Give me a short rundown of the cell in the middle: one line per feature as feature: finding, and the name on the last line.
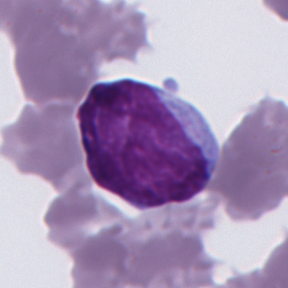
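Chromatin: dark purple, finely textured, not coarsely clumped
Nuclear outline: unbroken, no lobes or indentation
Cytoplasmic granules: none visible
Cytoplasmic vacuoles: none seen
Name: myeloblast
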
